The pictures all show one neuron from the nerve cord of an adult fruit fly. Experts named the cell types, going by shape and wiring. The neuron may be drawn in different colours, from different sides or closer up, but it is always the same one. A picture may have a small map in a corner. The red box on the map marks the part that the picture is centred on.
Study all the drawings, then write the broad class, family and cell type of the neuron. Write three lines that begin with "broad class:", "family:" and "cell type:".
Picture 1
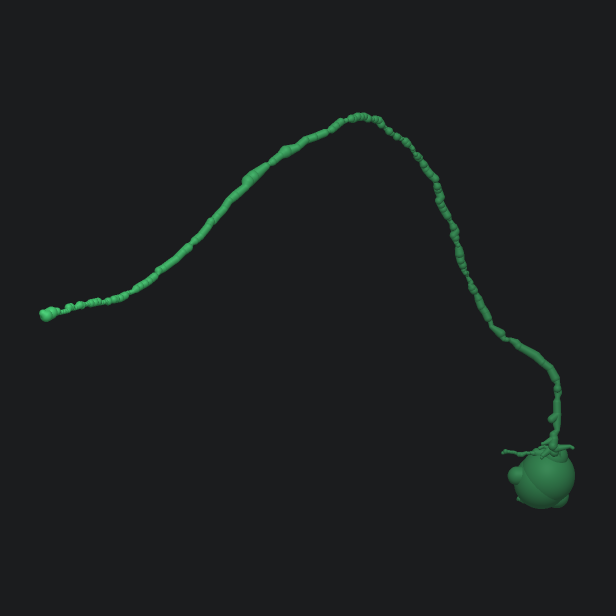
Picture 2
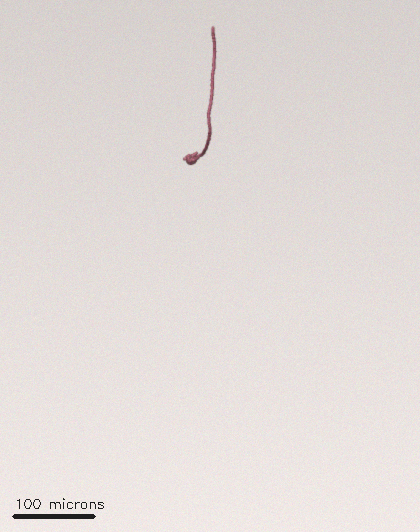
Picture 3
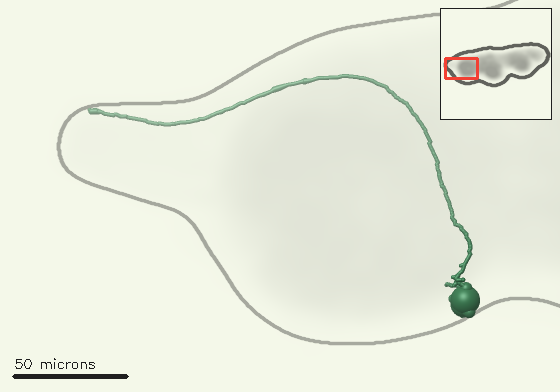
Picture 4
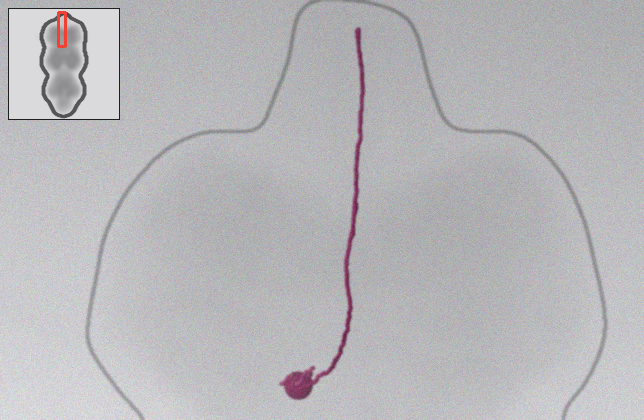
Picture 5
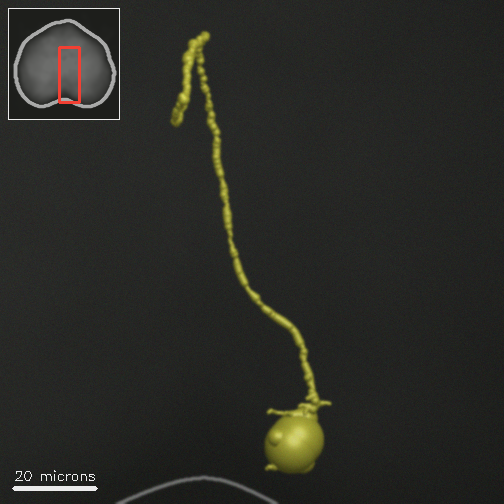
broad class: ascending neuron
family: hemilineage 27X
cell type: AN27X013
